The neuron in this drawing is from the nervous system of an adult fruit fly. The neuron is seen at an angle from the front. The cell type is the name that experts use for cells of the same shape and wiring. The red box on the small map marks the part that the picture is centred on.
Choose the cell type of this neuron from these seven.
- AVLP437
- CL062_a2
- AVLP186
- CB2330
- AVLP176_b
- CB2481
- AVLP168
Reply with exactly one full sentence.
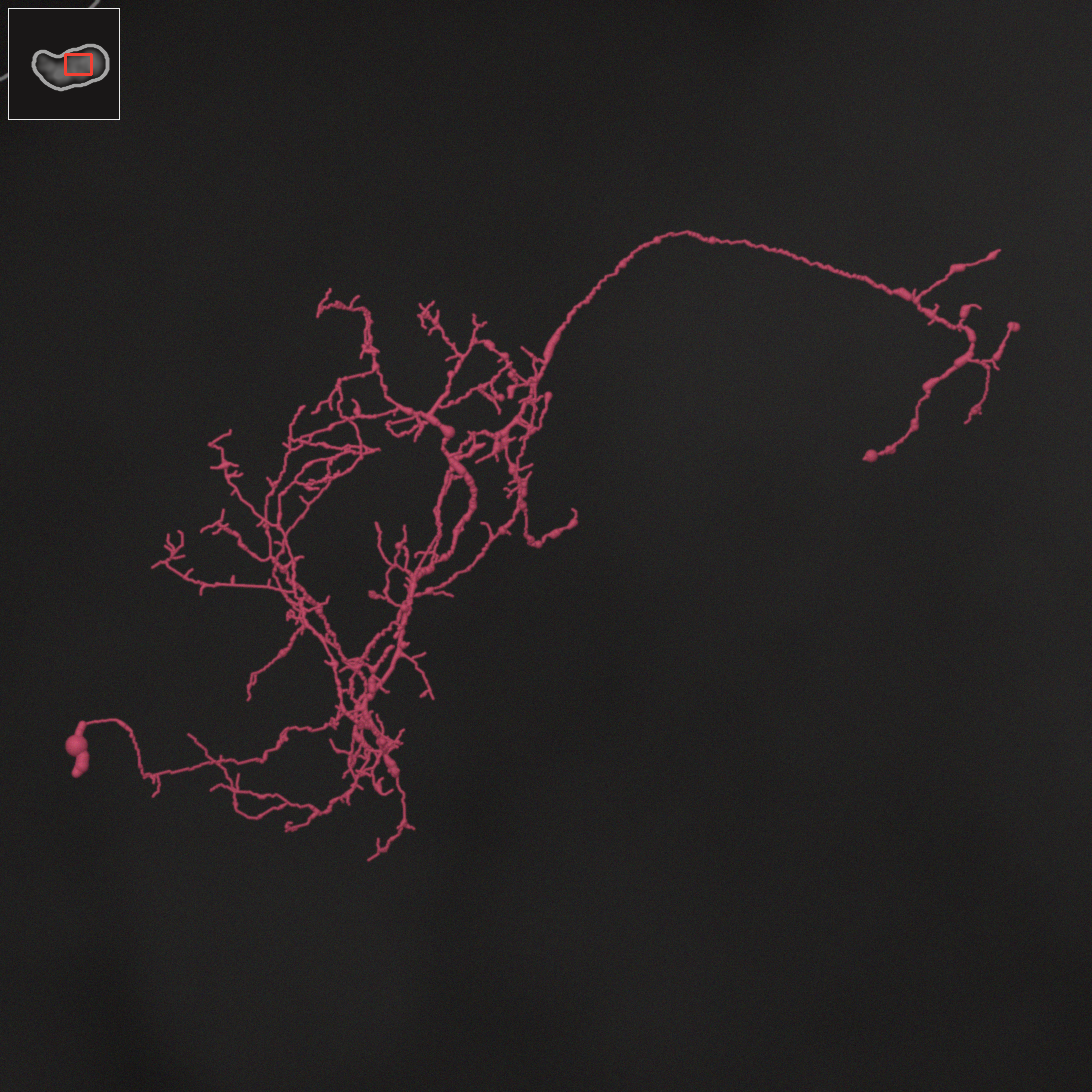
This neuron is typed as CL062_a2.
